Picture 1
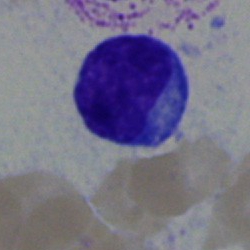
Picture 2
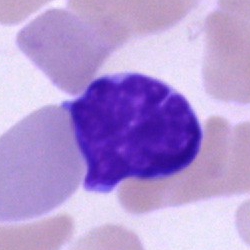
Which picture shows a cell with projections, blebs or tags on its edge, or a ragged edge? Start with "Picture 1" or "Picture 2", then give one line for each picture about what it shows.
Picture 2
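Picture 1: The cell is round with a smooth outline.
Picture 2: The outline of the cell is irregular and slightly lumpy rather than smoothly round.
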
